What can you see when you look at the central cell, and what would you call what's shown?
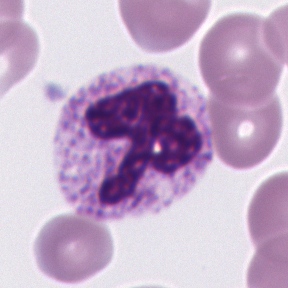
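First, the chromatin is dark purple and coarsely clumped. Next, no nucleoli are visible in the nucleus. In the cytoplasm, fine violet granules lie scattered throughout, and there are no vacuoles. This central cell is a segmented neutrophil.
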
